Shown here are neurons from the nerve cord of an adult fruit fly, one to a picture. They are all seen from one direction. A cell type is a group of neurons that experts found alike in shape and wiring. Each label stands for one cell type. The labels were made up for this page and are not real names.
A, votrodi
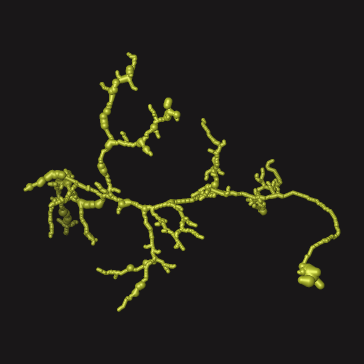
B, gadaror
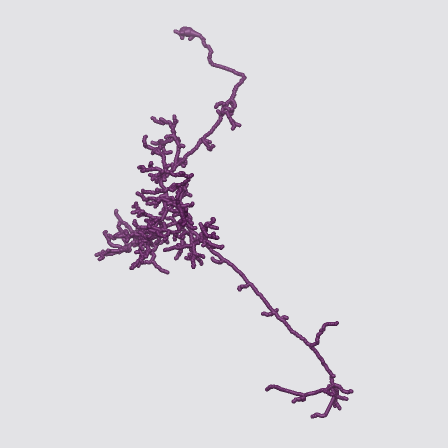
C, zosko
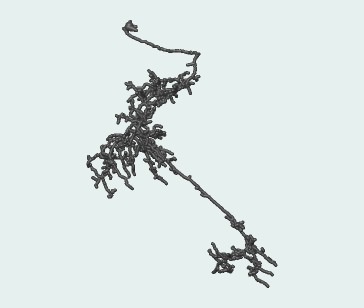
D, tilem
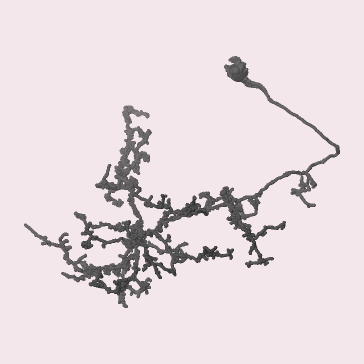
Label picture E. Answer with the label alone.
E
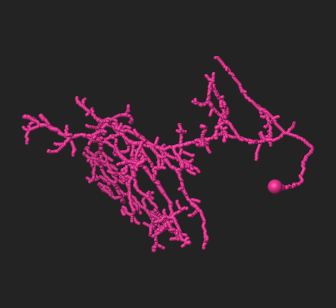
votrodi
